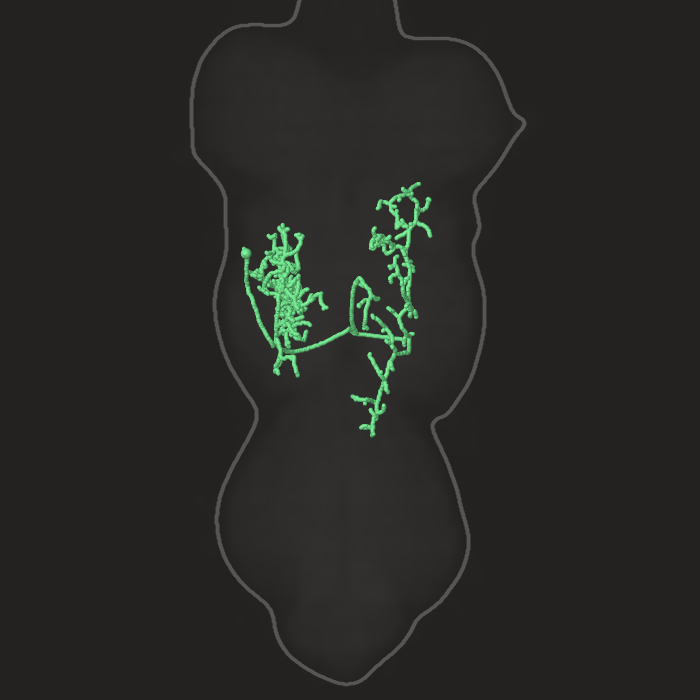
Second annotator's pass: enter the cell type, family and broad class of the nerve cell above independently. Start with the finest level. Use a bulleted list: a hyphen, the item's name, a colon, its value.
- cell type: IN19B037
- family: hemilineage 19B
- broad class: nerve-cord intrinsic neuron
